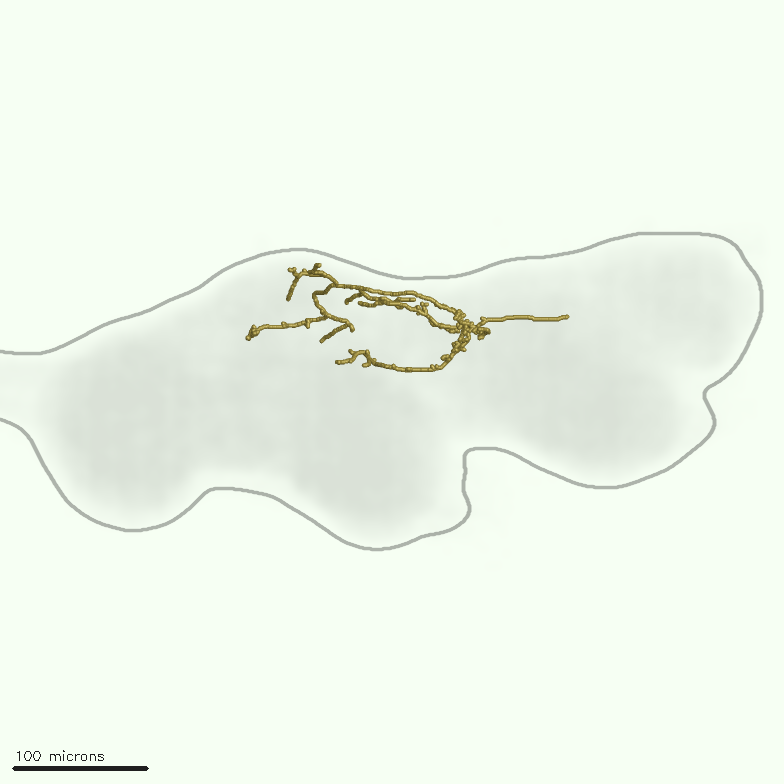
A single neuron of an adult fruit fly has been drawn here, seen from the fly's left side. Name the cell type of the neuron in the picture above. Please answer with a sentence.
The cell type is IN03B091.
